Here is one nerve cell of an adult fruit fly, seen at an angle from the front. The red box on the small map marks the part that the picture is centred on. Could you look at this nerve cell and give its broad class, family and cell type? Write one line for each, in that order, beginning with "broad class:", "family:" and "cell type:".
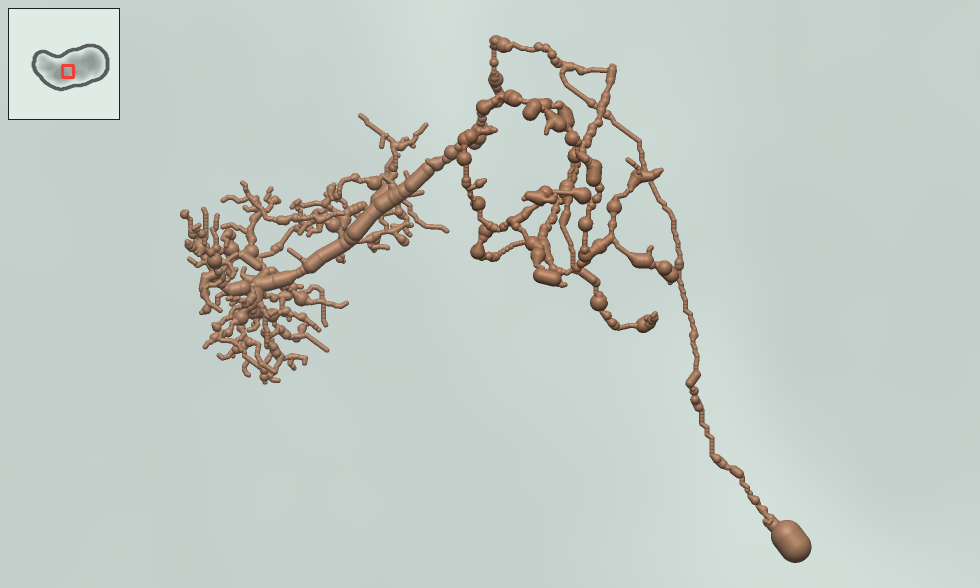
broad class: visual projection neuron
family: hemilineage VPNv1
cell type: LC17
